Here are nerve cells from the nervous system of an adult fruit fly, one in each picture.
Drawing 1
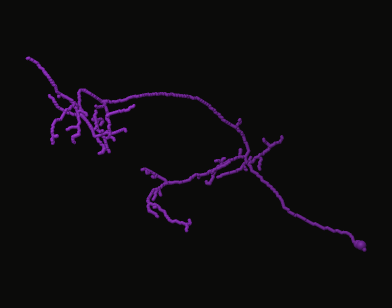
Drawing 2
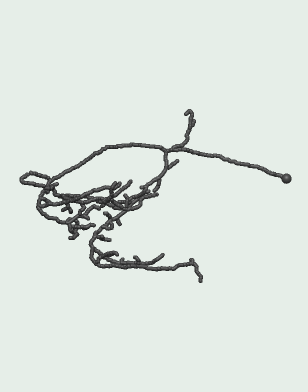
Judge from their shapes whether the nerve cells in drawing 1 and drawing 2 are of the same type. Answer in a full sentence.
They are of different cell types.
